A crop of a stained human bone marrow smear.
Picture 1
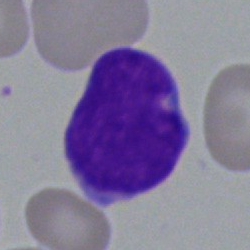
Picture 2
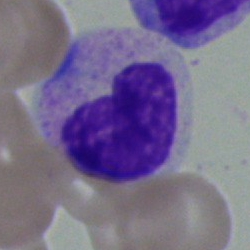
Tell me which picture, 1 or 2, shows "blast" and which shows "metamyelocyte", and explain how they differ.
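The first picture shows a blast; the second shows a metamyelocyte. In the blast, the outline is irregular rather than smoothly round, and the nucleus fills almost the whole cell. A scant rim of pale blue cytoplasm shows mainly at the lower edge, with no granules visible.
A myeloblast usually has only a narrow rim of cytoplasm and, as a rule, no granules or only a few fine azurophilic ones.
Pale red cells lie around the blast without overlapping it. The metamyelocyte, by contrast, has a roughly round, smooth outline. Its nucleus has a single notch in its upper edge, giving a kidney-like shape, and sits off-centre toward the lower right.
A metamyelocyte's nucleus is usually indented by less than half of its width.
The chromatin is dark purple and moderately clumped rather than fine and even.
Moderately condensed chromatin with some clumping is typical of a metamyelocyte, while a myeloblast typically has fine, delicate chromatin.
A moderate amount of pale lilac-grey cytoplasm surrounds the nucleus, widest on the upper-left side, and contains no vacuoles.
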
